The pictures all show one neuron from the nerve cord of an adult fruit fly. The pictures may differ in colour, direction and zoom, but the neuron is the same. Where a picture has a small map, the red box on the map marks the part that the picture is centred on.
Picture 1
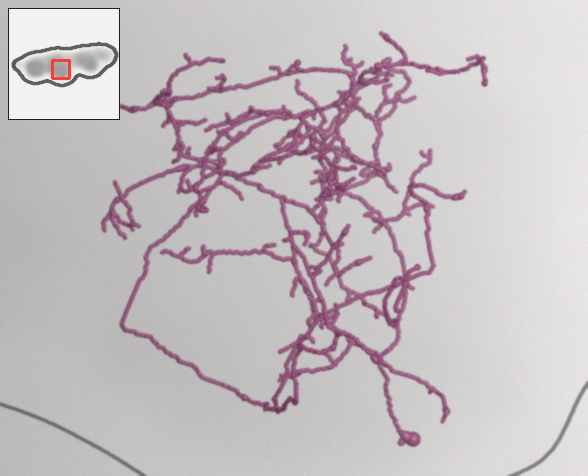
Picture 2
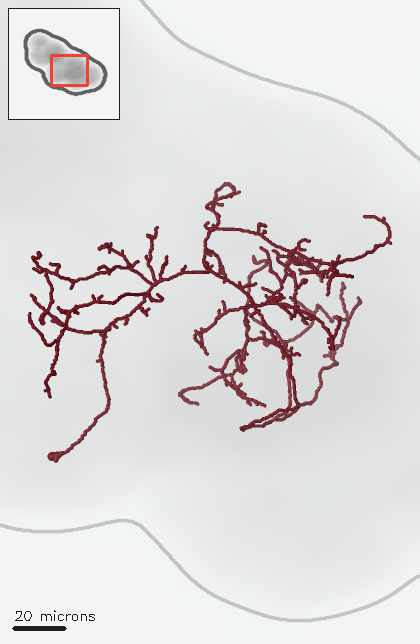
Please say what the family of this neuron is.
hemilineage 12B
